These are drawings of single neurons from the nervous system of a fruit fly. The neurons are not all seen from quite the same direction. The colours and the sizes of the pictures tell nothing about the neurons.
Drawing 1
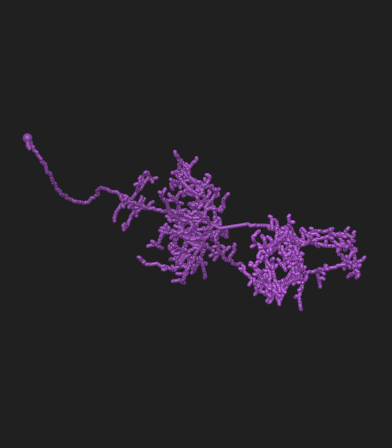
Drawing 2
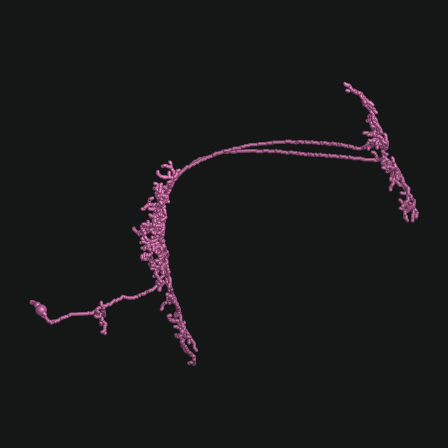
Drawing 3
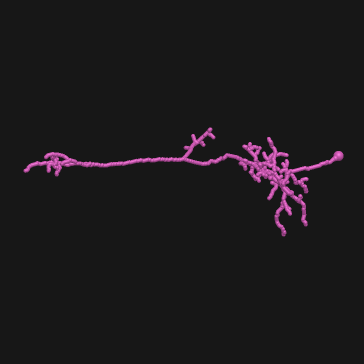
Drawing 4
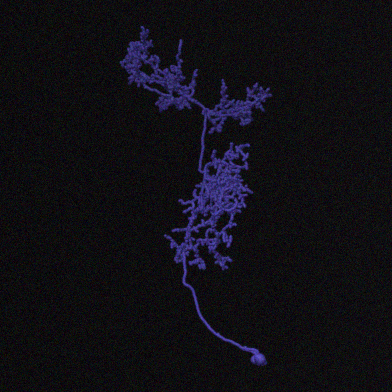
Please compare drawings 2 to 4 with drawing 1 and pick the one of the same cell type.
Drawing 4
